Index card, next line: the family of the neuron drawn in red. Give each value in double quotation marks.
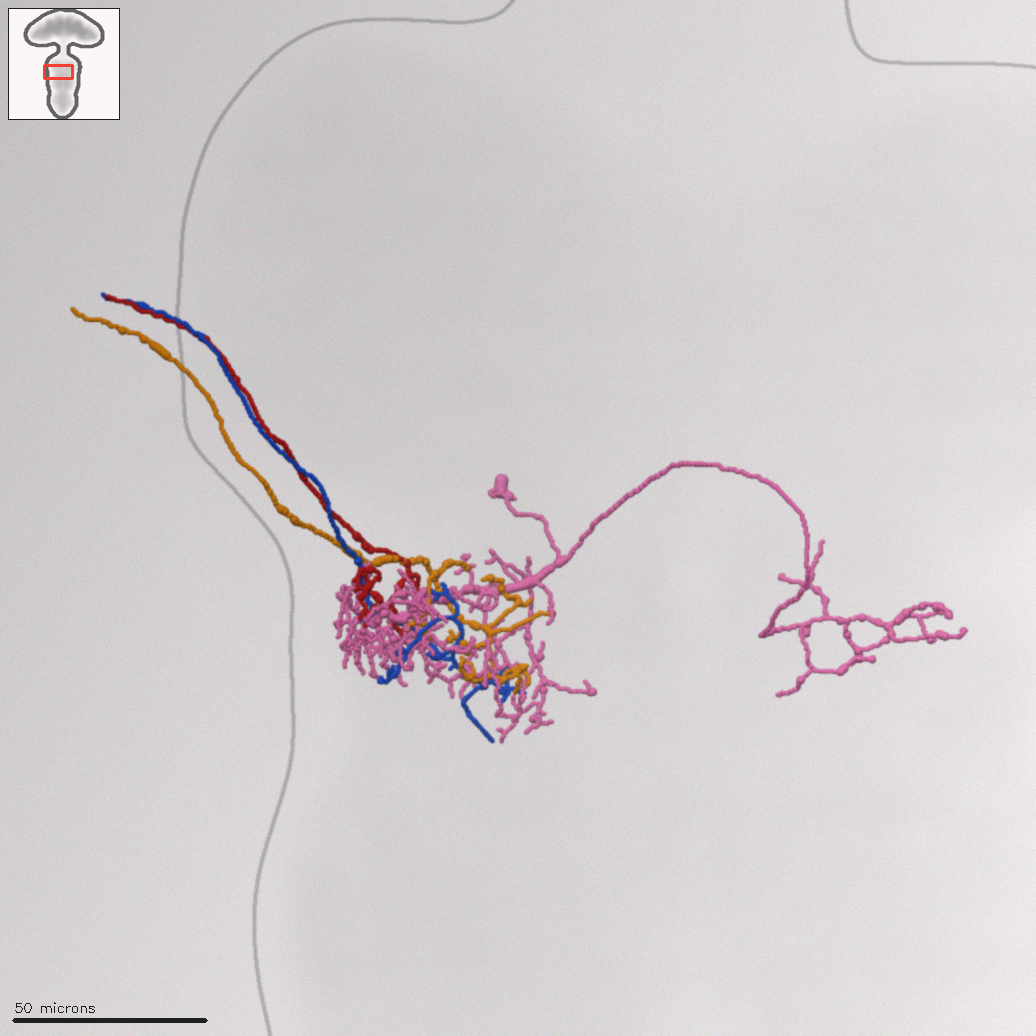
"class mechanosensory tactile"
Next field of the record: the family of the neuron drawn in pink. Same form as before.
"hemilineage 06B"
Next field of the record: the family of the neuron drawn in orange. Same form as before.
"class mechanosensory tactile"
